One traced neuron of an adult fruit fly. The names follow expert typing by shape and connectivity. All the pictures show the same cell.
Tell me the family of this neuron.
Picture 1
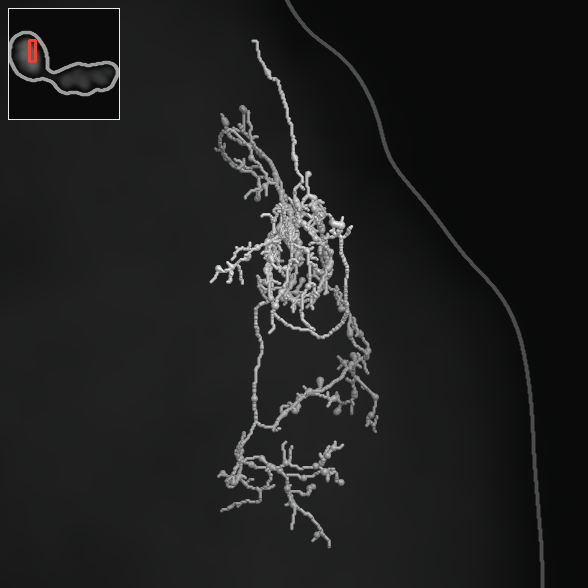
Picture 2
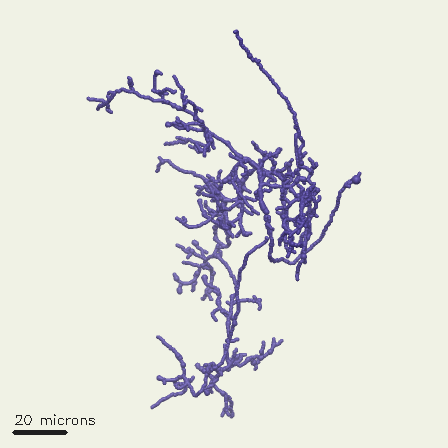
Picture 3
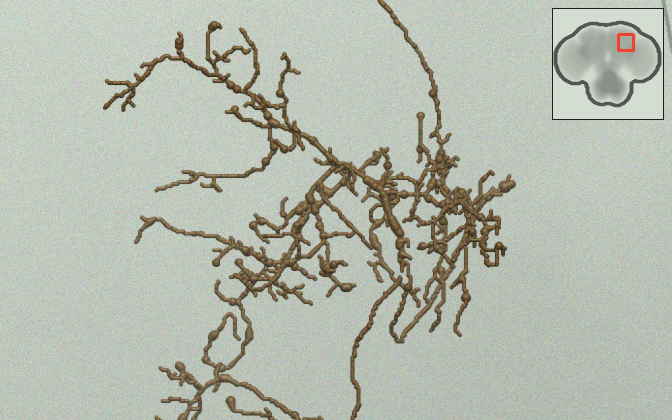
hemilineage VPNp&v1_posterior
